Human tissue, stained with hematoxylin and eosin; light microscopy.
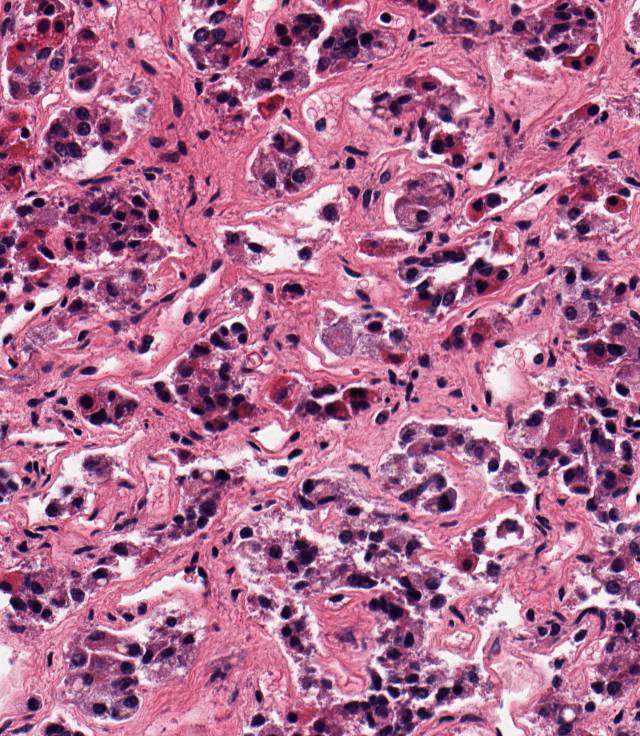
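Pituitary. Arrangement: irregular nests and clusters of cells across the whole field, separated by strands of stroma. Stroma: pink fibrous tissue containing elongated spindle-shaped nuclei. Nested cells: nuclei mostly round and darkly stained. Also present: small groups of clear round vacuoles in a few places, for example near the top centre.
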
